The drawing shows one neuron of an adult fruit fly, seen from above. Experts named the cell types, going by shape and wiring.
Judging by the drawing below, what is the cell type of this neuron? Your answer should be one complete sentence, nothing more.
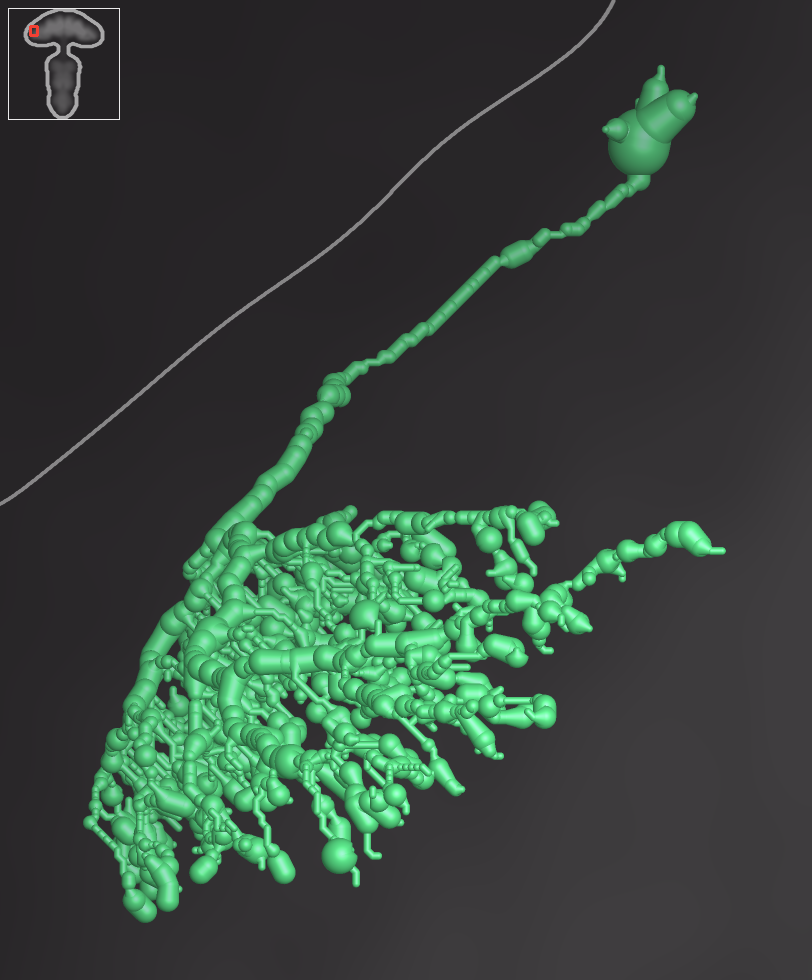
This neuron represents the cell type Dm6.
